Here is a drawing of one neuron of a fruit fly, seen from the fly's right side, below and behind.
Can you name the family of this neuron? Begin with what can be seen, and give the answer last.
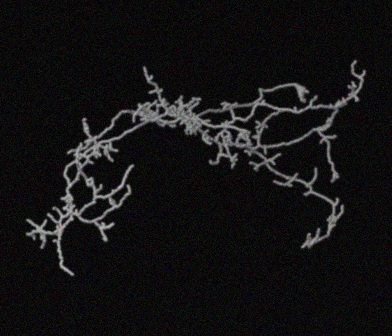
The cell body can be seen at the upper right of the picture. The picture shows dozens of branch ends. Its broad class is central-brain intrinsic neuron. Its family is hemilineage SMPad2.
